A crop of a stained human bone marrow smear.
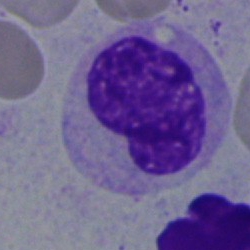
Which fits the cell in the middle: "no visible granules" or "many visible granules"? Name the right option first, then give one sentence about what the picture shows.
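No visible granules. The cytoplasm shows no obvious granules.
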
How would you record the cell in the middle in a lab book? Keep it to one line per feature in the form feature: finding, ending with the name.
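Chromatin: deep purple, clumped, small pale gaps between clumps
Outline: notch at lower left gives the nucleus a two-lobed look
Position: nucleus toward upper right, wider cytoplasm rim at lower left
Spot: one small clear round spot just above the nucleus
Cell: metamyelocyte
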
